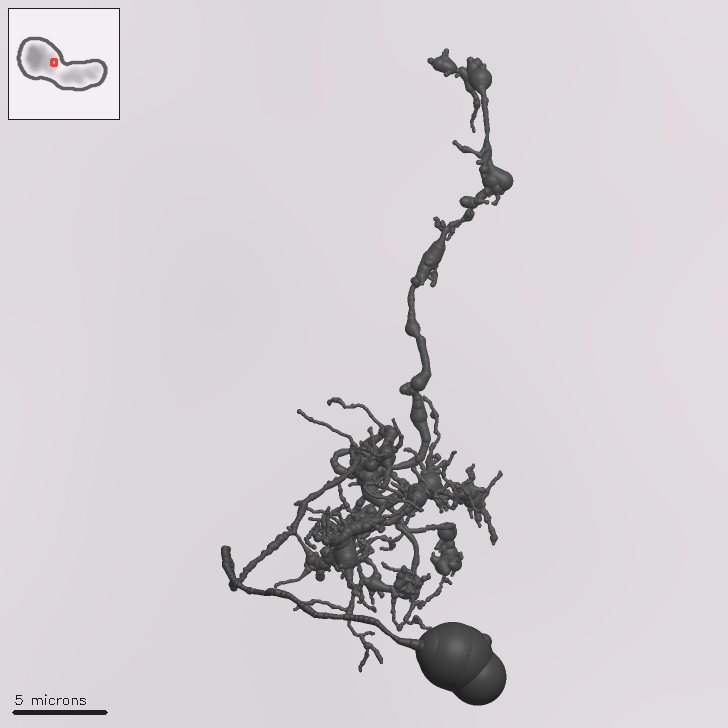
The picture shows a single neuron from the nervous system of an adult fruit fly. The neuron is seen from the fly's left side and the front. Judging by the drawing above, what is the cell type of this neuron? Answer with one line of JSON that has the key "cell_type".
{"cell_type": "Dm2"}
